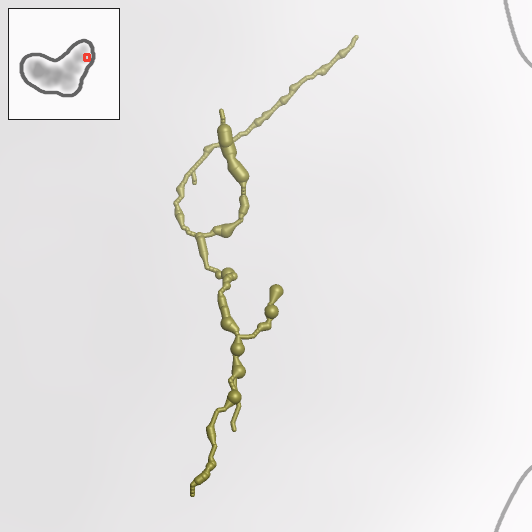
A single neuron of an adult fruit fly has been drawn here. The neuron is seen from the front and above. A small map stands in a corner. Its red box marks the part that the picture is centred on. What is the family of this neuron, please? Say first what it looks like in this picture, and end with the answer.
No cell body is drawn. There are a dozen or fewer branch ends. It is a sensory neuron entering the nerve cord. The name of its family is class mechanosensory tactile.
